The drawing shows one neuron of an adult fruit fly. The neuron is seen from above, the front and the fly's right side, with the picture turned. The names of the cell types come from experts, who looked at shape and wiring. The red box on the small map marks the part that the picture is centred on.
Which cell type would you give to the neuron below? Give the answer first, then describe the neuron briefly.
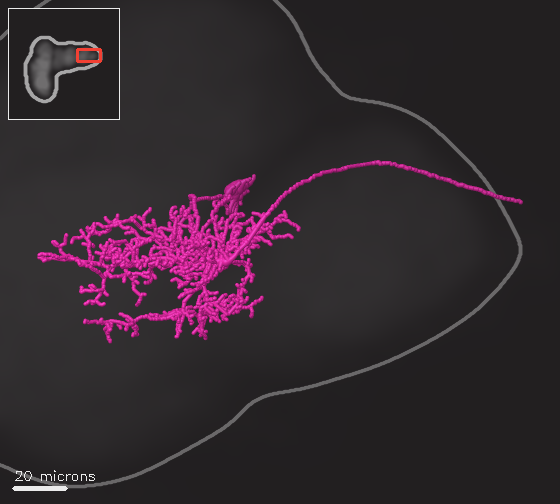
The cell type is MNad10. This is a motor neuron of the nerve cord. From left to right in the picture it spans about 190 microns. The picture shows dozens of branch ends.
